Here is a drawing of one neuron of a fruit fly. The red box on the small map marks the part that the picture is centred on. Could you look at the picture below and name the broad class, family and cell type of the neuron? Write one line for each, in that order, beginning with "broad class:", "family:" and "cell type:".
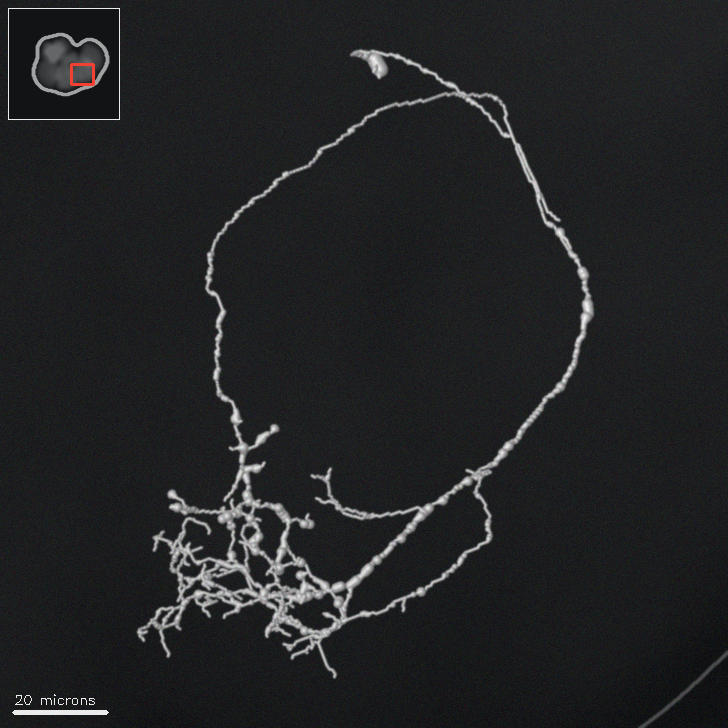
broad class: central-brain intrinsic neuron
family: hemilineage VLPl&p1_posterior
cell type: SMP567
